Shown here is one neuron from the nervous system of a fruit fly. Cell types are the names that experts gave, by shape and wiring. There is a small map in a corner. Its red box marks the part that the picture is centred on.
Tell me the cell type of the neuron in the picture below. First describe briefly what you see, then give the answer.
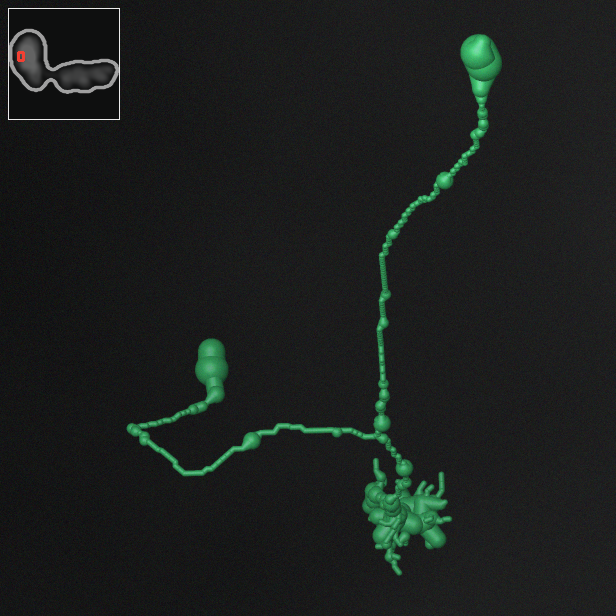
In this view it is taller than it is wide. This is a central-brain intrinsic neuron. Its cell type is TuBu07.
